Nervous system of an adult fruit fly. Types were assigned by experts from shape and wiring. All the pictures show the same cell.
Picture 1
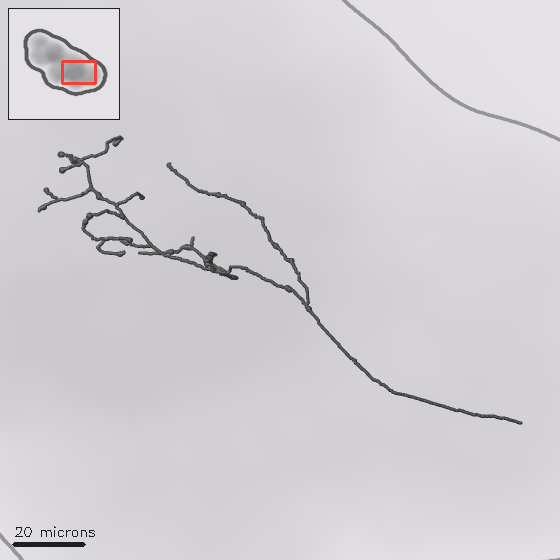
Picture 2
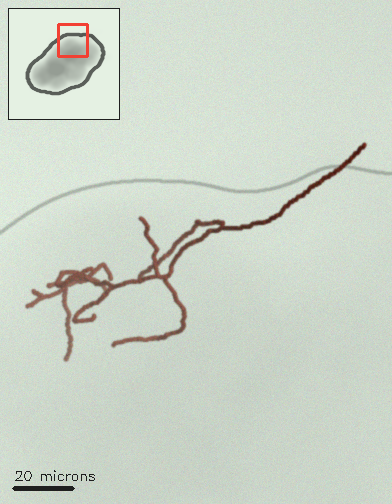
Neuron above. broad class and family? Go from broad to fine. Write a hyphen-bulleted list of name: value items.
- broad class: descending neuron
- family: hemilineage LB19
